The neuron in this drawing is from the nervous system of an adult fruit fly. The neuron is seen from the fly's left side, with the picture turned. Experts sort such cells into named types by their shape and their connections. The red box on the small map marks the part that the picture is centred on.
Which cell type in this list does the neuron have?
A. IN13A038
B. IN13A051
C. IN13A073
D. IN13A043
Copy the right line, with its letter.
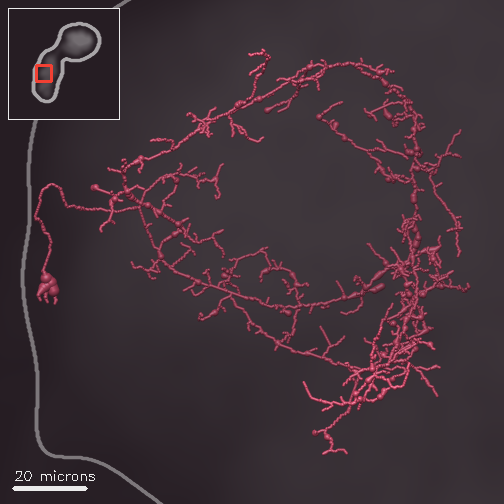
A. IN13A038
